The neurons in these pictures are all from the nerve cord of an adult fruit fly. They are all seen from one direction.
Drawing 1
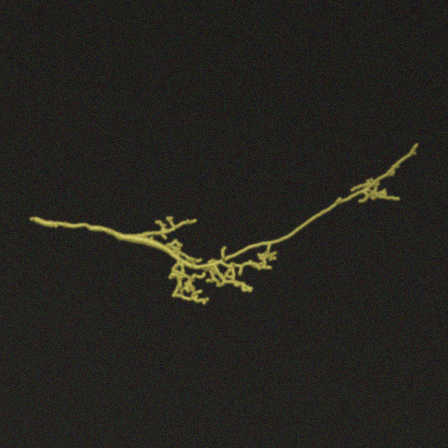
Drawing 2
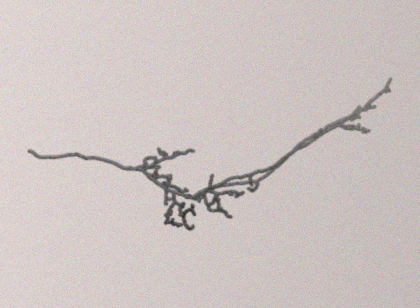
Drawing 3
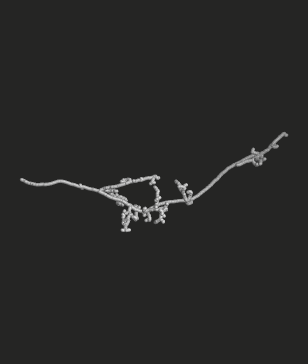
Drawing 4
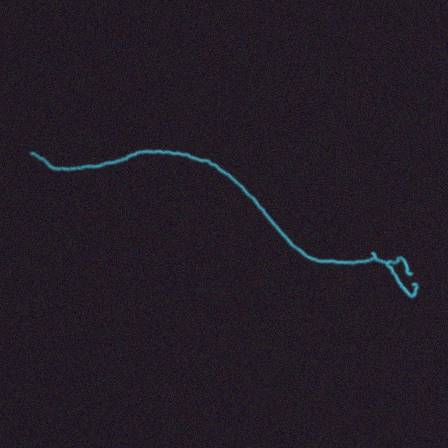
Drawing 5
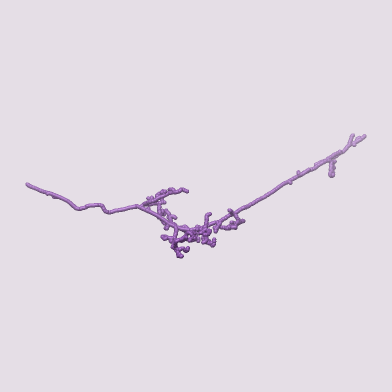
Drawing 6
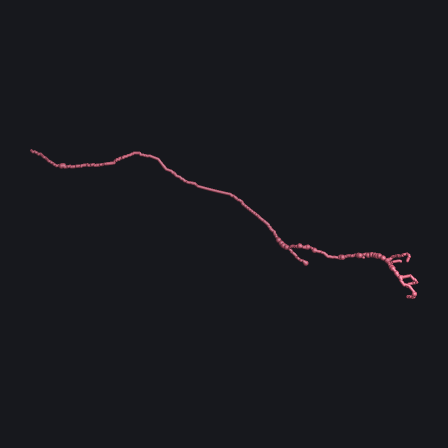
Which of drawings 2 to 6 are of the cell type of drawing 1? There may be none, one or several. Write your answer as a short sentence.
Drawing 2, drawing 3 and drawing 5 are of the same cell type.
